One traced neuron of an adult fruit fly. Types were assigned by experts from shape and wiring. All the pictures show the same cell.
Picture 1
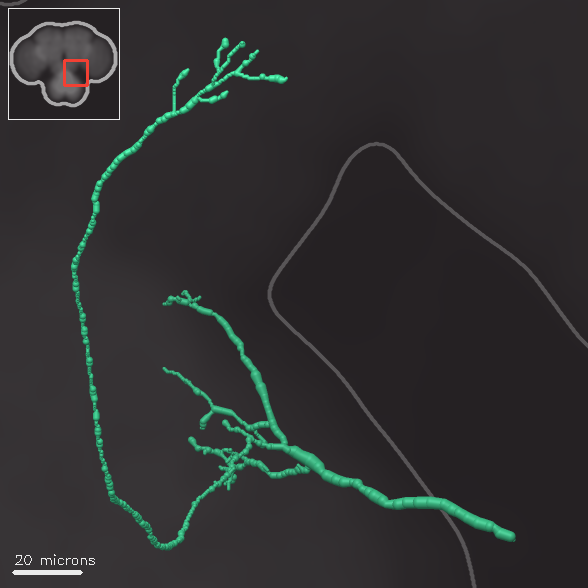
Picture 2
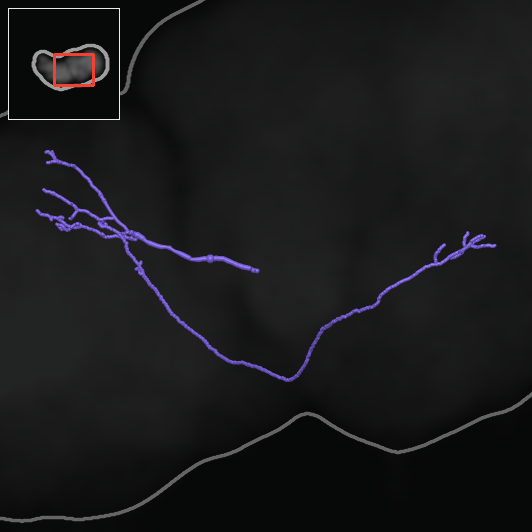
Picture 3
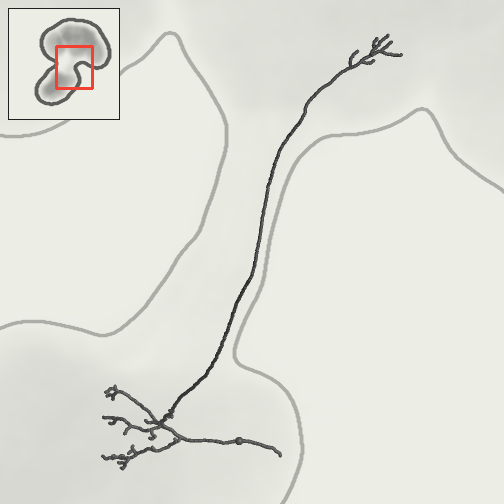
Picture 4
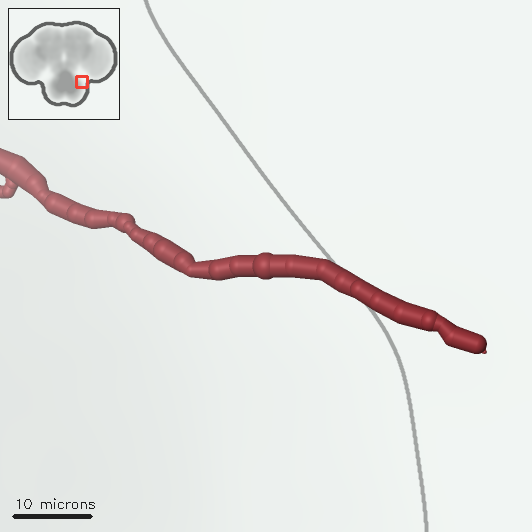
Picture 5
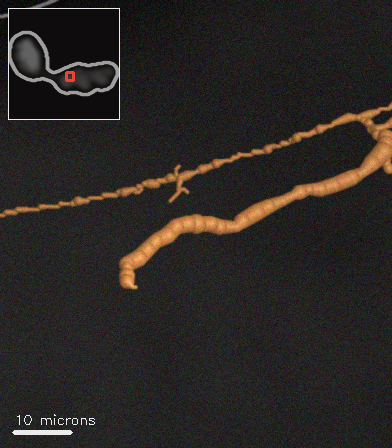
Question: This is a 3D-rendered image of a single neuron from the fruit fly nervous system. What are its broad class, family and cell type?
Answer: sensory neuron ascending to the brain; class mechanosensory proprioceptive; SApp20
